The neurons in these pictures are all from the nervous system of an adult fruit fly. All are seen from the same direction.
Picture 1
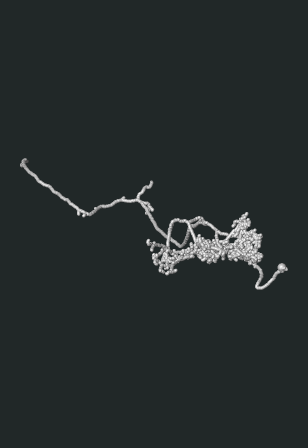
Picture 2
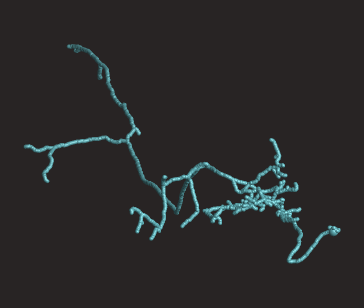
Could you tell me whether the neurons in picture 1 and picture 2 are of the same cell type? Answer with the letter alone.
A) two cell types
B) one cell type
B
